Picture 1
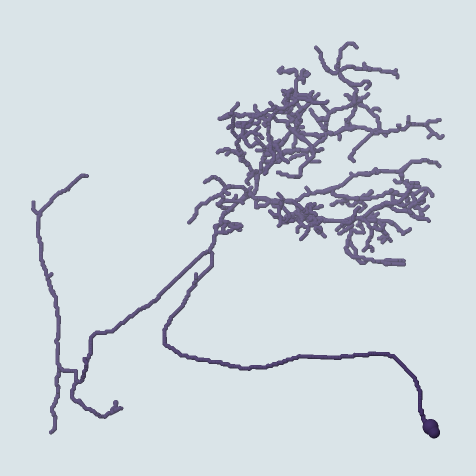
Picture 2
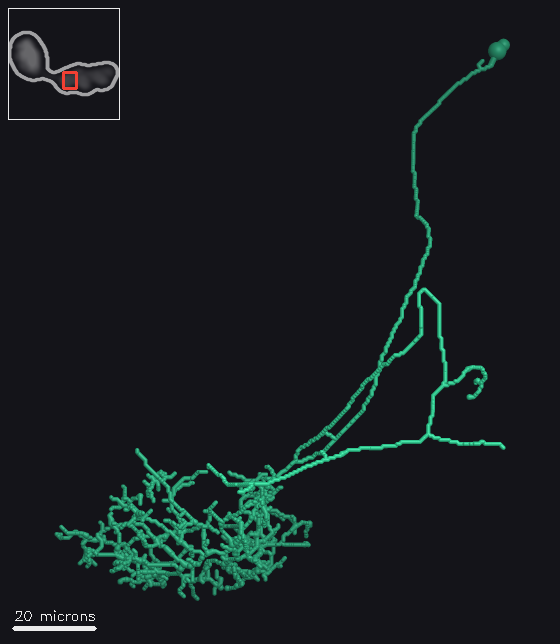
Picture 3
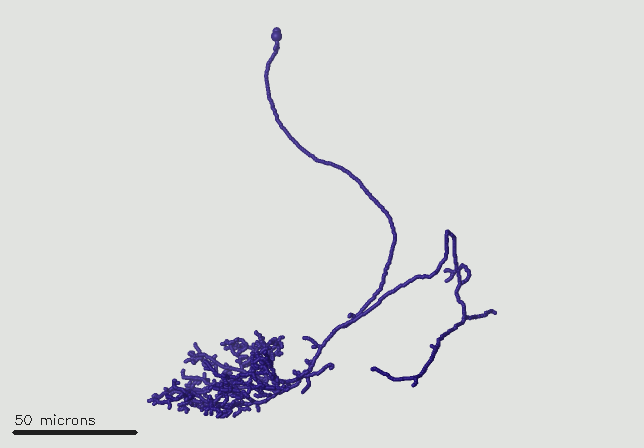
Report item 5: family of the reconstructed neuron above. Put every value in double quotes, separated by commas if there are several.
"hemilineage 23B"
